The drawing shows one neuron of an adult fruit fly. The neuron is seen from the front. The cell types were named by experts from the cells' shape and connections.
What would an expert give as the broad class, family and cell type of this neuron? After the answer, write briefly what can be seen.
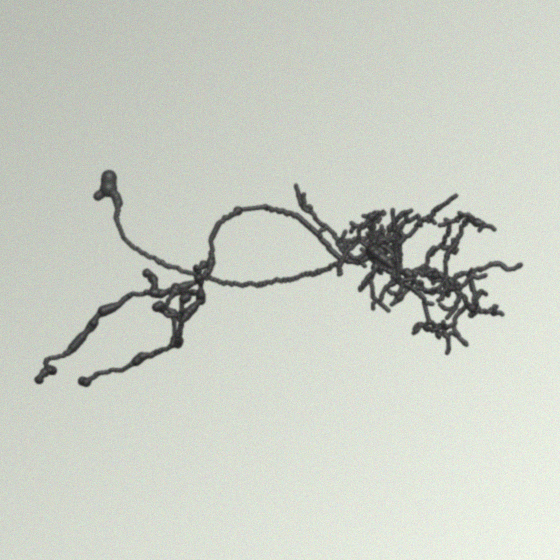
Its broad class is nerve-cord intrinsic neuron. The family is hemilineage 06A. Its cell type is IN06A061. The picture shows dozens of branch ends. In this view it is wider than it is tall.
